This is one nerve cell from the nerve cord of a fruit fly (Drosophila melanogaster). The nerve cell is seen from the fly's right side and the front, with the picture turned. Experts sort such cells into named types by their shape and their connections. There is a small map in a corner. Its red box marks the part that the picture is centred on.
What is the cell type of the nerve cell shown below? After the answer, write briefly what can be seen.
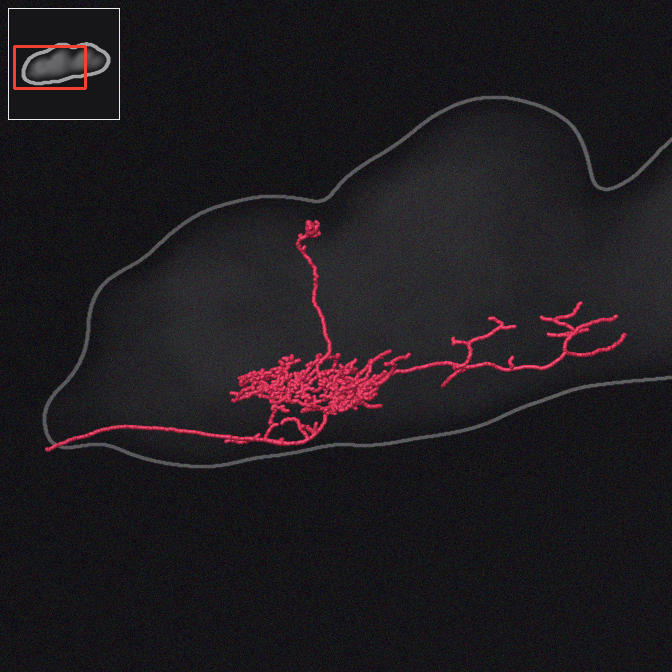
Its cell type is AN06B023. It is an ascending neuron. The picture shows dozens of branch ends. In this view it is more than twice as wide as it is tall.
